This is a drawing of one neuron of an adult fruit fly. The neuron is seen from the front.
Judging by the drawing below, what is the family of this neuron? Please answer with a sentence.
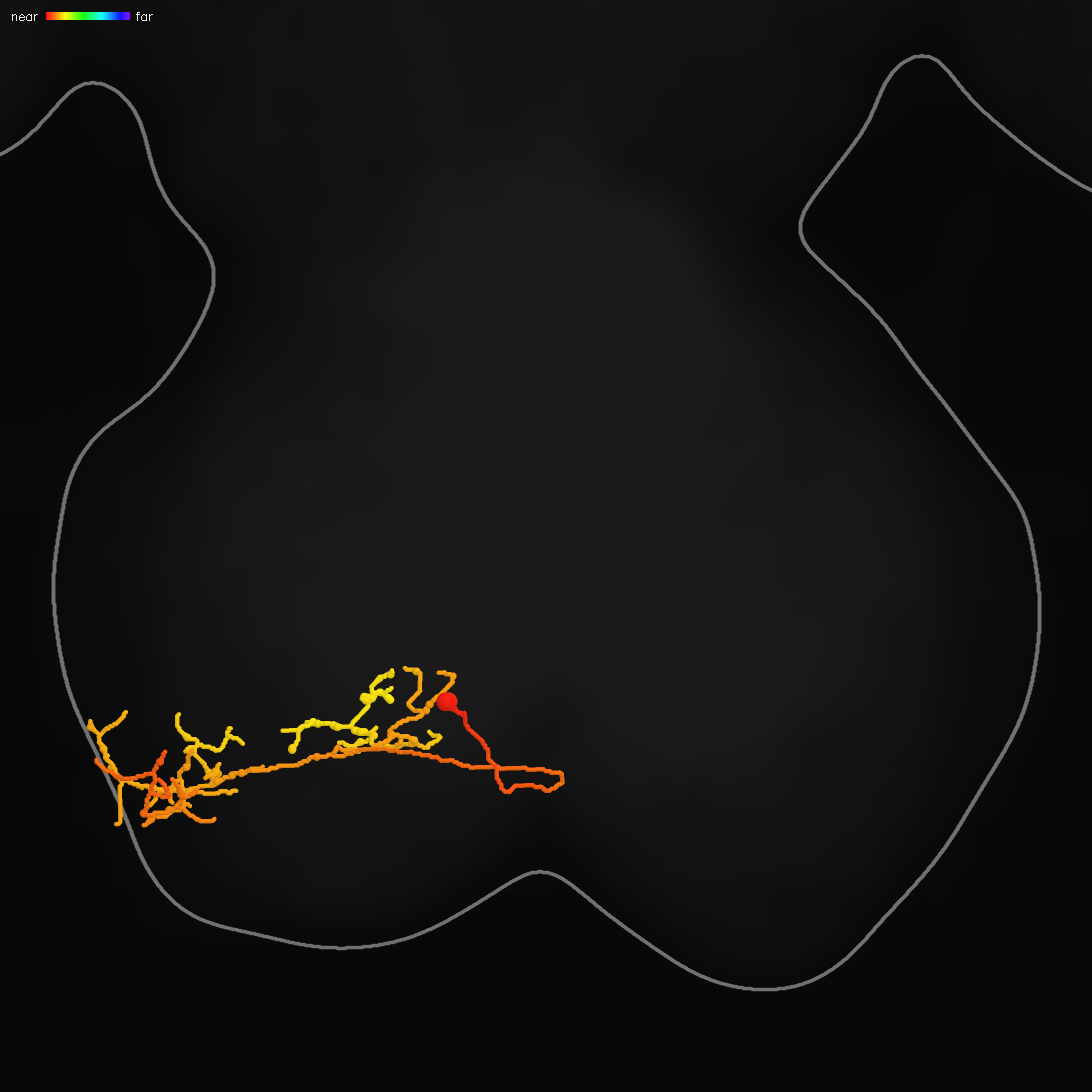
The family is hemilineage 14A.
